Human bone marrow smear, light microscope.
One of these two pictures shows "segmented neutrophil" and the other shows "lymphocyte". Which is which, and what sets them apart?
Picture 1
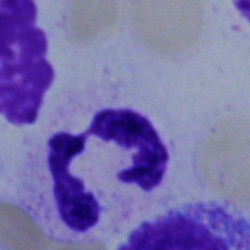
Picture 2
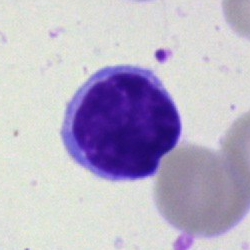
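In this pair, the segmented neutrophil occupies picture 1 and the lymphocyte picture 2. The segmented neutrophil's chromatin is dense and dark purple throughout the nucleus, and no nucleoli are visible.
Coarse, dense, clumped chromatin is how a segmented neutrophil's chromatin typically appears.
Its cytoplasm is very pale, with only a faint lilac tinge.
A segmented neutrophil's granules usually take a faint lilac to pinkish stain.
The lymphocyte has a smooth, rounded outline and dark purple, fairly dense chromatin with a slightly clumped texture.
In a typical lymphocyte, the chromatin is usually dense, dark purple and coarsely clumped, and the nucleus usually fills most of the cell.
Its cytoplasm is blue and forms only a thin rim, widest on the left side. Neither cell shows vacuoles in its cytoplasm. In picture 1, part of another nucleated cell is cut off by the lower right edge.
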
